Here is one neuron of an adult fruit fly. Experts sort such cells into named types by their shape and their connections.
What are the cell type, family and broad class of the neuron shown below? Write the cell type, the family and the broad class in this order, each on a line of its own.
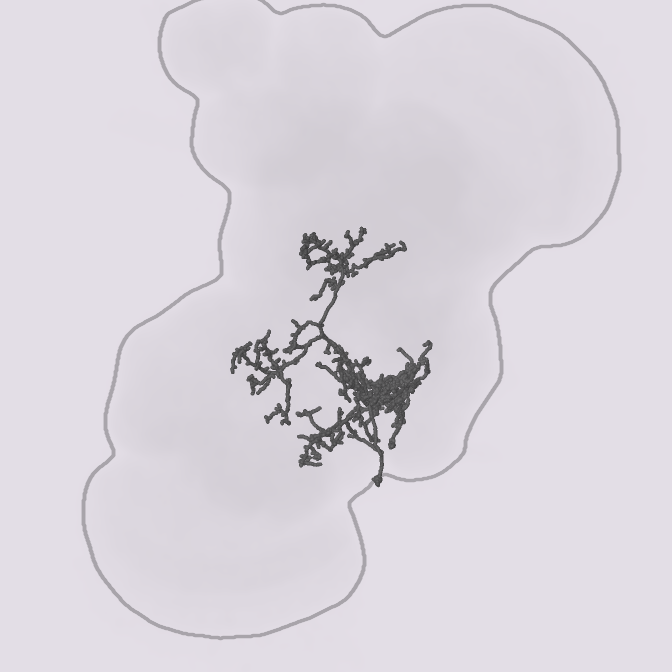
CL367
hemilineage VESa1
central-brain intrinsic neuron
